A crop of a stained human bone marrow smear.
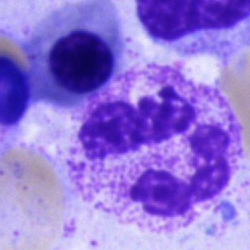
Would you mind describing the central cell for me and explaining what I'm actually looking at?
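Roughly round outline. Chromatin coarsely clumped, dark purple. Nucleoli not visible. Cytoplasm abundant, pale lilac. Segmented neutrophil.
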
